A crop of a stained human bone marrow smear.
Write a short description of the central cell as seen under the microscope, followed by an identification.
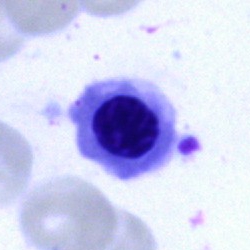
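Checking position, the nucleus sits near the centre of the cell. Checking chromatin, it is dark and coarsely clumped. Checking for nucleoli, none are visible. Checking the cytoplasm, no granules appear. Named cell: erythroblast.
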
